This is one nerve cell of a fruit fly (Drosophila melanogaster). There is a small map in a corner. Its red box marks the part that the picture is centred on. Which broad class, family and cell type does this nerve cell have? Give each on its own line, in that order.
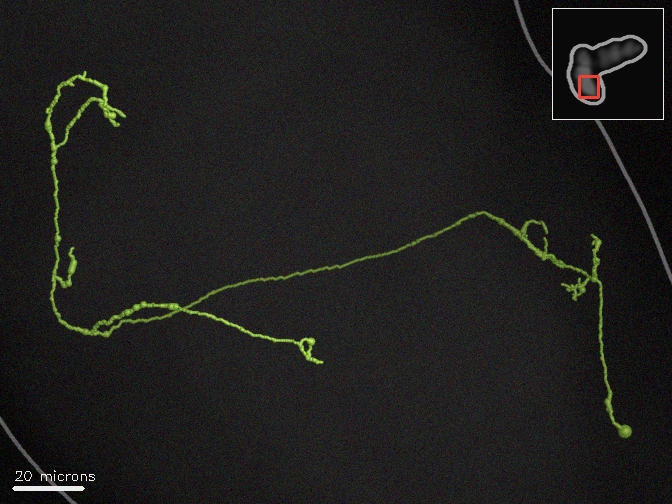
central-brain intrinsic neuron
class Kenyon Cell
KCa'b'-ap2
